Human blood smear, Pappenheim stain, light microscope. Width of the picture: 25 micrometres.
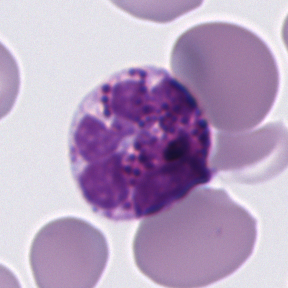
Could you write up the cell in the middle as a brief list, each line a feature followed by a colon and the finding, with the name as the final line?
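Nuclear lobes: stained deep purple
Cytoplasm: pale lilac-pink between the lobes
Granules: round, dark blue-black, scattered over both nucleus and cytoplasm
Granule density: sparse, lobes still clearly visible
Name: basophil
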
